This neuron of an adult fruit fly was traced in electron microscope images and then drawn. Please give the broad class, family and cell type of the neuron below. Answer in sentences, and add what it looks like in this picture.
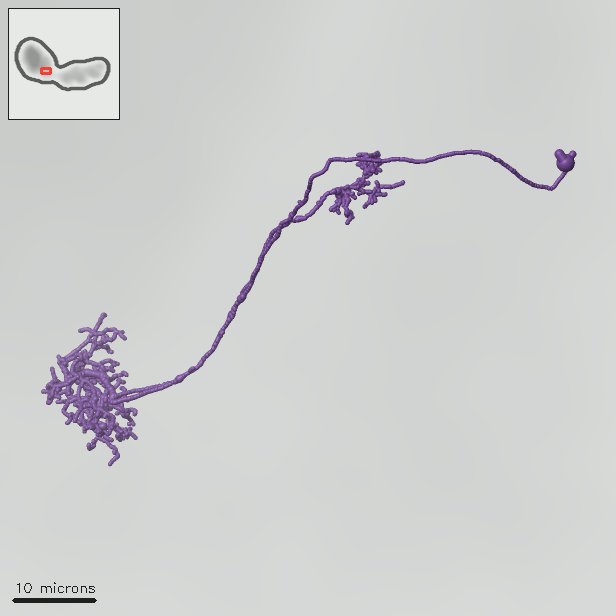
This is an optic-lobe intrinsic neuron. Its family is T. It is of cell type T4a. The cell body is at the upper right of the picture. From left to right in the picture it spans about 65 microns.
